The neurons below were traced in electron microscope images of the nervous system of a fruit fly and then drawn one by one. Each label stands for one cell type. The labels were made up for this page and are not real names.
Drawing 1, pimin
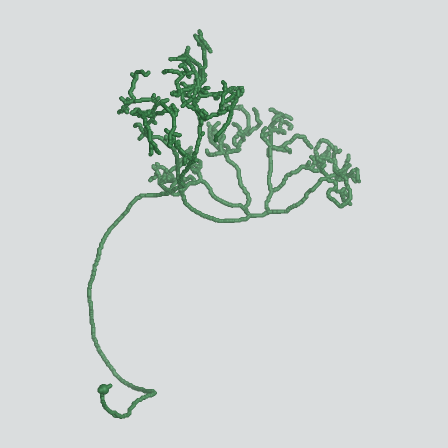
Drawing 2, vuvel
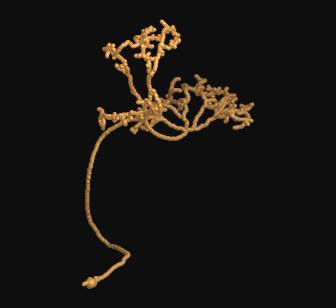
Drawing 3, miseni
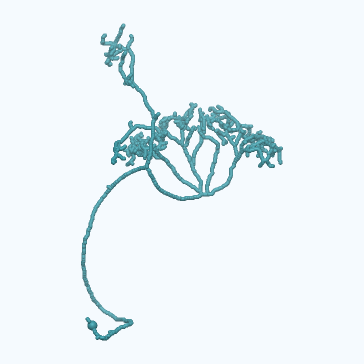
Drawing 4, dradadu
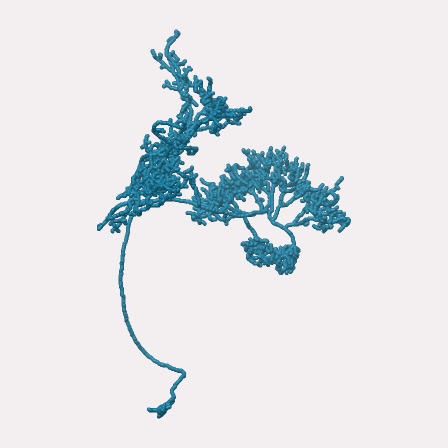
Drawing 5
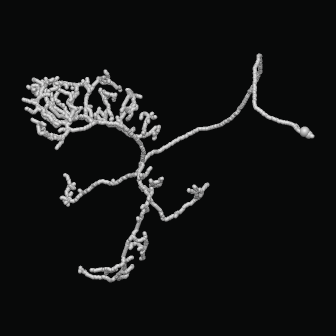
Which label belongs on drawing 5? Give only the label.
vuvel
